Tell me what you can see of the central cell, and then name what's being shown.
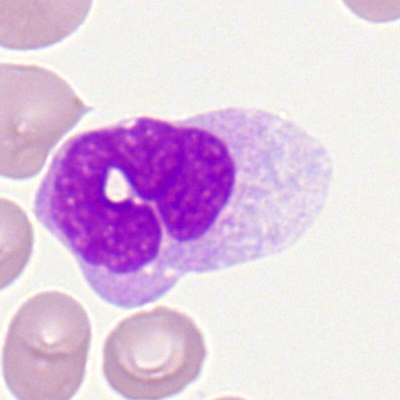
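Plentiful pale greyish-lilac cytoplasm fills the right side of the cell. The nucleus lies in the left part and is folded into lobes around a small clear hole. This is a monocyte.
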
